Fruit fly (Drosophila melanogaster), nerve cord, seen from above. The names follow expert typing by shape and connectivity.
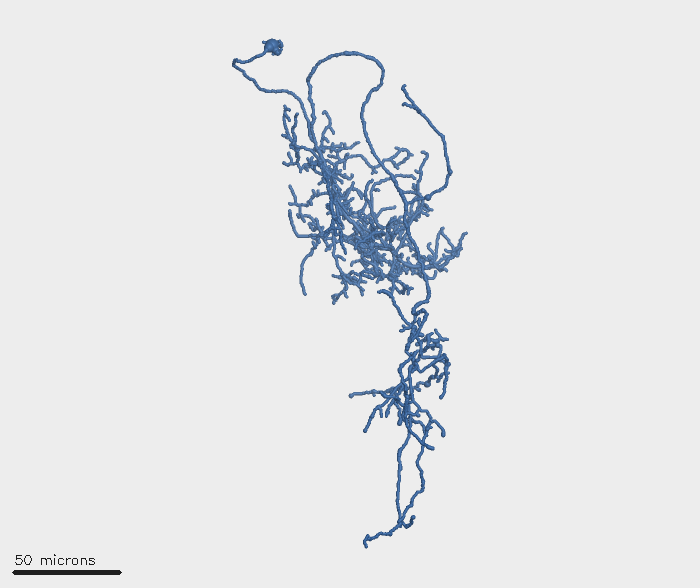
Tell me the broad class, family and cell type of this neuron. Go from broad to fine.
nerve-cord intrinsic neuron; hemilineage 01A; IN01A024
